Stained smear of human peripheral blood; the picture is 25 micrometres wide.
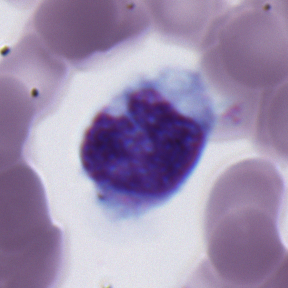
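Monocyte in a blood smear: notice the deep notch entering the nucleus from its upper edge. The nucleus fills most of the cell, and its chromatin is dark purple and coarsely clumped. Follow the cytoplasm round and you will find it widest at the upper right of the nucleus.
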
